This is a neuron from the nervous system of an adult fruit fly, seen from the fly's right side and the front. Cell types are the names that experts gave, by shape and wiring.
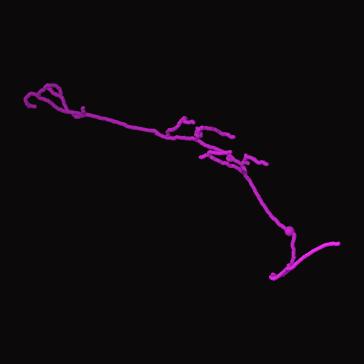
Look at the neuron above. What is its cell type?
SNpp19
